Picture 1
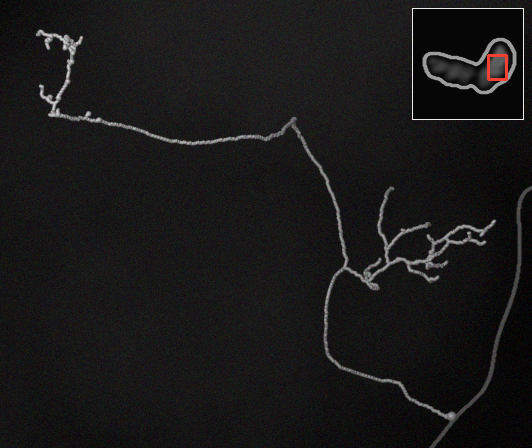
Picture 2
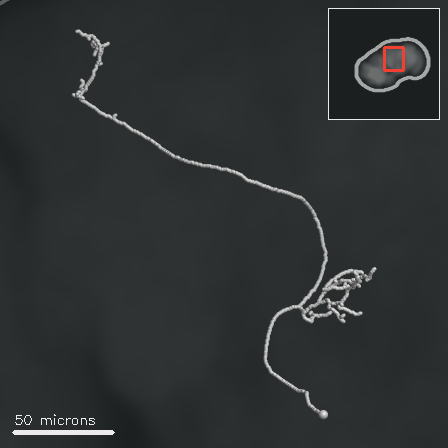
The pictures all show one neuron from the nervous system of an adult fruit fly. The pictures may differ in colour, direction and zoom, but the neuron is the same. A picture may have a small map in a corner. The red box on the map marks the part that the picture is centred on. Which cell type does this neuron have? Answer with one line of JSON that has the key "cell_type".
{"cell_type": "CB2703"}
